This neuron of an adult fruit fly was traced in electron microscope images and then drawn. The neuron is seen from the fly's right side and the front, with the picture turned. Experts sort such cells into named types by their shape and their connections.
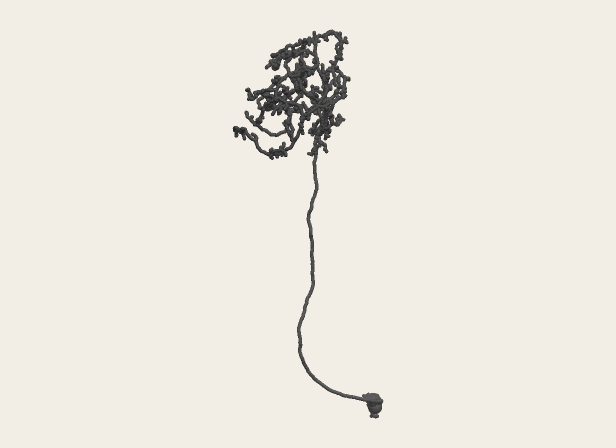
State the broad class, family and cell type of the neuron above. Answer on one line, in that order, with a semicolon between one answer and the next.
central-brain intrinsic neuron; hemilineage VLPl4_anterior; CB1613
